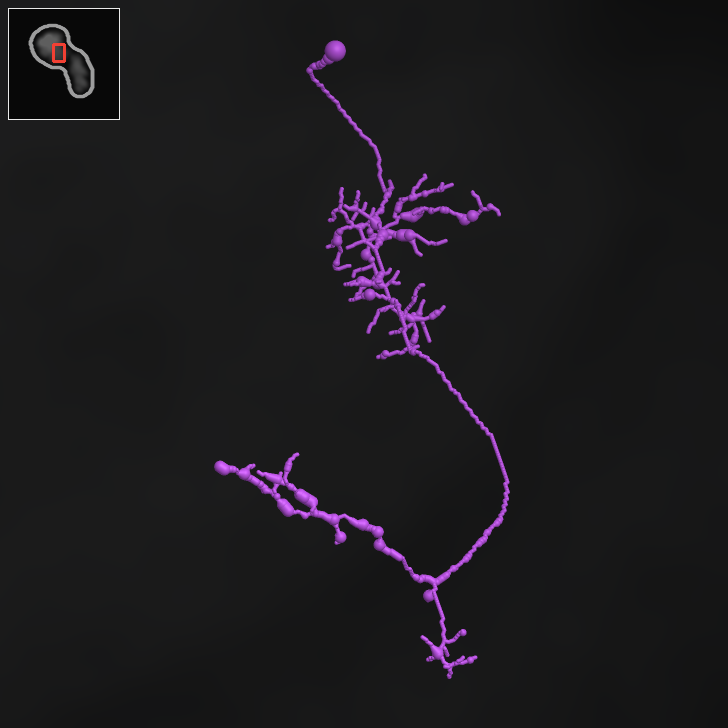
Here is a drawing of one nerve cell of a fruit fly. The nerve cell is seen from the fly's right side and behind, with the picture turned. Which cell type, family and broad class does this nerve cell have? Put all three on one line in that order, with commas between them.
TmY13, TmY, optic-lobe intrinsic neuron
